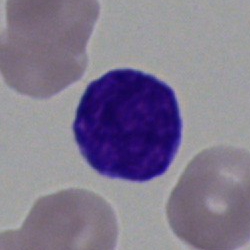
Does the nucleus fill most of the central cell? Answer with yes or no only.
Yes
